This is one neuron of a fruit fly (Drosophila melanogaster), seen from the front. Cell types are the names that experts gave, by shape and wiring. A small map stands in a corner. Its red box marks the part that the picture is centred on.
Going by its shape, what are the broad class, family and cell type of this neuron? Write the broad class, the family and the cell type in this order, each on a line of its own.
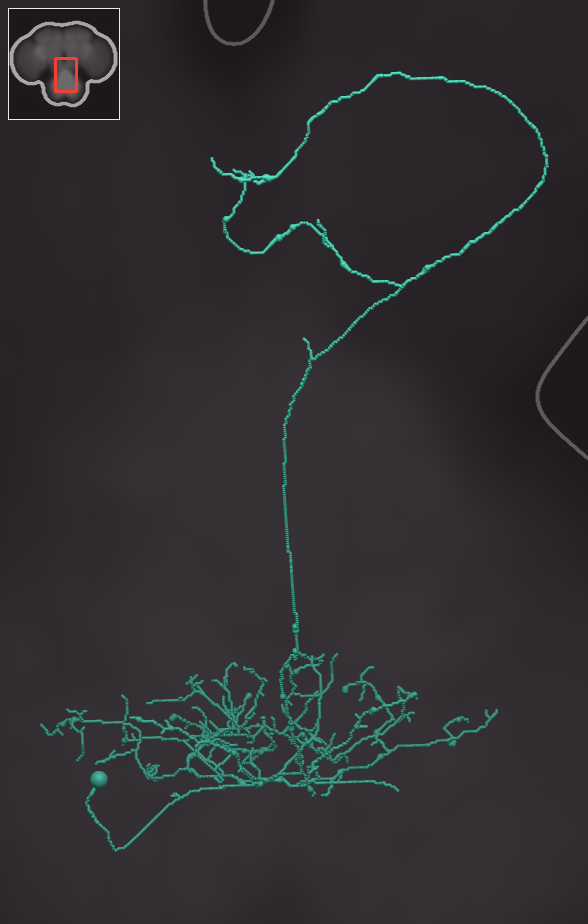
ascending neuron
hemilineage 08B
AN08B099_e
